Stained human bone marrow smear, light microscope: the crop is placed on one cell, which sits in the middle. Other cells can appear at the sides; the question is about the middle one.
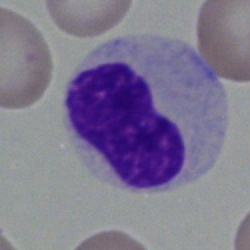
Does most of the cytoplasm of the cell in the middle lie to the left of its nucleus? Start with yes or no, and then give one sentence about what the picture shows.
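No. The nucleus lies toward the left side of the cell.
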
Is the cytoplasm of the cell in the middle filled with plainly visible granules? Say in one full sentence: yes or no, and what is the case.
No, its cytoplasm is free of any visible granules.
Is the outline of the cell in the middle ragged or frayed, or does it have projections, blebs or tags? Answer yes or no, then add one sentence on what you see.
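No. The cell outline is round and smooth.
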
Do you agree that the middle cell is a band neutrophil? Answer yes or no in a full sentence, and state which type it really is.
Yes, the cell right in the middle is a band neutrophil.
